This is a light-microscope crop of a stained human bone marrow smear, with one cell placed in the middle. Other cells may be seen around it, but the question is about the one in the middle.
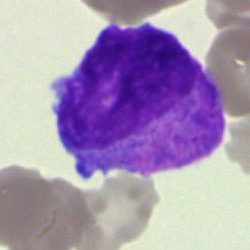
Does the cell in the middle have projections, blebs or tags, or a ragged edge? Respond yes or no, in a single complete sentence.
Yes, projections, blebs or tags, or a frayed edge, mark the outline of the cell.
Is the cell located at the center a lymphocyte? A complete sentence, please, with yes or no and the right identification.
No, it is a blast and not a lymphocyte that occupies the middle of the crop.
